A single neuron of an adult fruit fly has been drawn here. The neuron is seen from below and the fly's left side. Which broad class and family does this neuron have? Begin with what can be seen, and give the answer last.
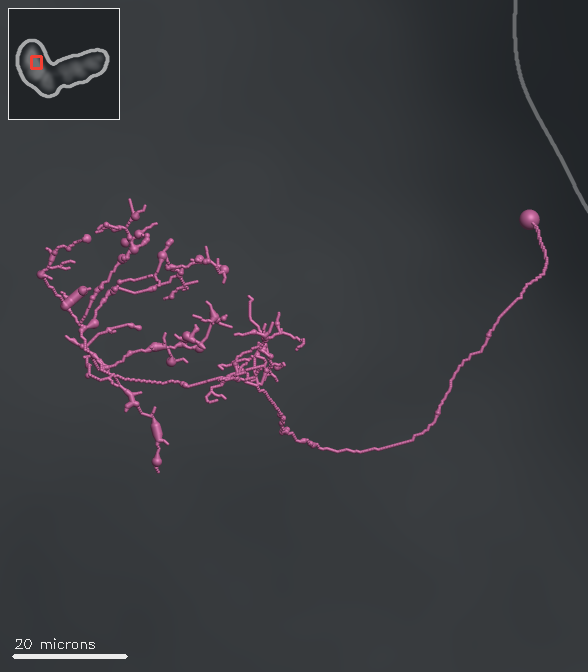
It lies in the brain. From left to right in the picture it spans about 90 microns. Dozens of branch ends can be seen. Its broad class is central-brain intrinsic neuron. The name of its family is class CX.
